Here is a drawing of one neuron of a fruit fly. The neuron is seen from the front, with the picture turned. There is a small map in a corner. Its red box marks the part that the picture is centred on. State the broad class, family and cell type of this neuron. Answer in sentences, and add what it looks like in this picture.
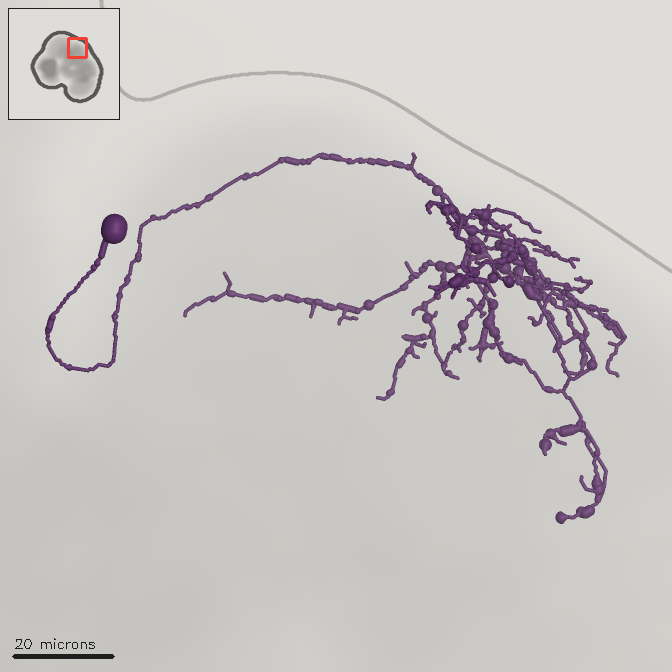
This is a central-brain intrinsic neuron. The family is hemilineage LHa3. Its cell type is LHAV3n1. From left to right in the picture it spans about 120 microns. Dozens of branch ends can be seen.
